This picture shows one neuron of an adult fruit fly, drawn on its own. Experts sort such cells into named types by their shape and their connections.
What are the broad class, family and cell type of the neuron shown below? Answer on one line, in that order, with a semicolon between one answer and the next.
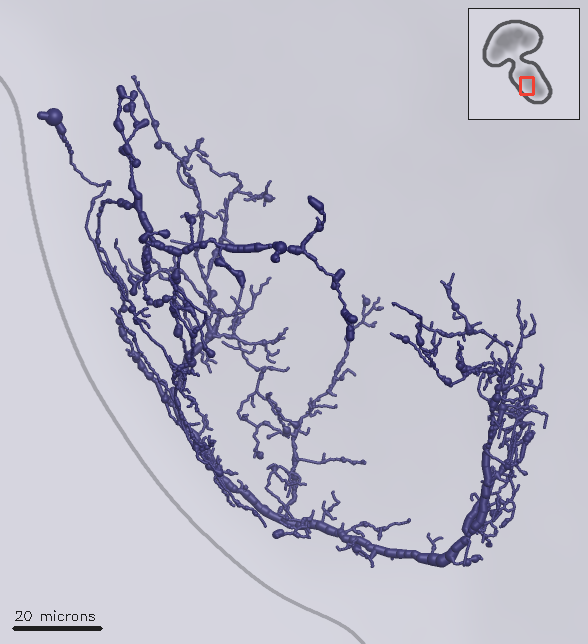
nerve-cord intrinsic neuron; hemilineage 08A; IN08A012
